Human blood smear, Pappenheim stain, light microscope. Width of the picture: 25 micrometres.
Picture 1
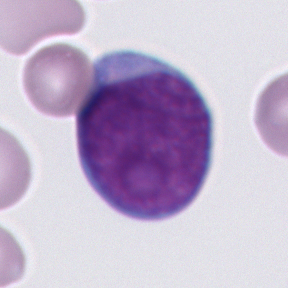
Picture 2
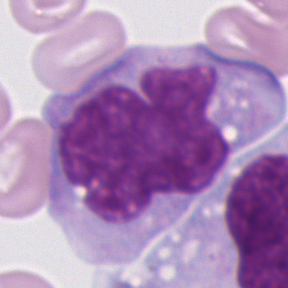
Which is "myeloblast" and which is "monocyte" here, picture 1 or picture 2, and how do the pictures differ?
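Picture 1 is a myeloblast; picture 2 is a monocyte.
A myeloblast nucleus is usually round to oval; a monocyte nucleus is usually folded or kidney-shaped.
Here: round nucleus in picture 1, about 12 micrometres across; irregular nucleus in picture 2, with notches and folds giving it a lobed contour.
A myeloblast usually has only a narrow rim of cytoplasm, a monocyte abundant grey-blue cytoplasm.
Here: narrow rim in picture 1, widest as a crescent along the top, with the nucleus filling about 80% of the cell's area; moderately broad rim of pale grey-blue cytoplasm in picture 2. Picture 1 also: cell about 15 by 12 micrometres; fine, evenly stippled chromatin without coarse dark clumps; one pale round nucleolus in the lower half of the nucleus; smooth outline without blebs or projections. Picture 2 also: fine, lacy chromatin; a few small clear vacuoles scattered in the cytoplasm.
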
